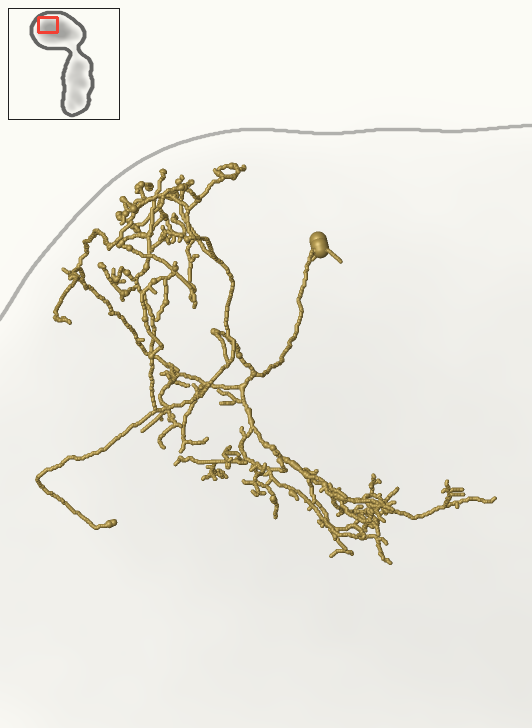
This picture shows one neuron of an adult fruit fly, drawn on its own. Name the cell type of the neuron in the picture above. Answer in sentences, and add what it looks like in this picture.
The cell type is ICL011m. This is a central-brain intrinsic neuron. Dozens of branch ends can be seen. As drawn here it is about as wide as it is tall.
